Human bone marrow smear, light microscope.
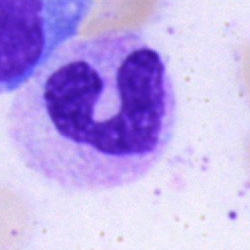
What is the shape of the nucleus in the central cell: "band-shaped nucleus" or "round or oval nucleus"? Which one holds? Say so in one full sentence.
The nucleus has been drawn out into a curved band lacking separate lobes.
